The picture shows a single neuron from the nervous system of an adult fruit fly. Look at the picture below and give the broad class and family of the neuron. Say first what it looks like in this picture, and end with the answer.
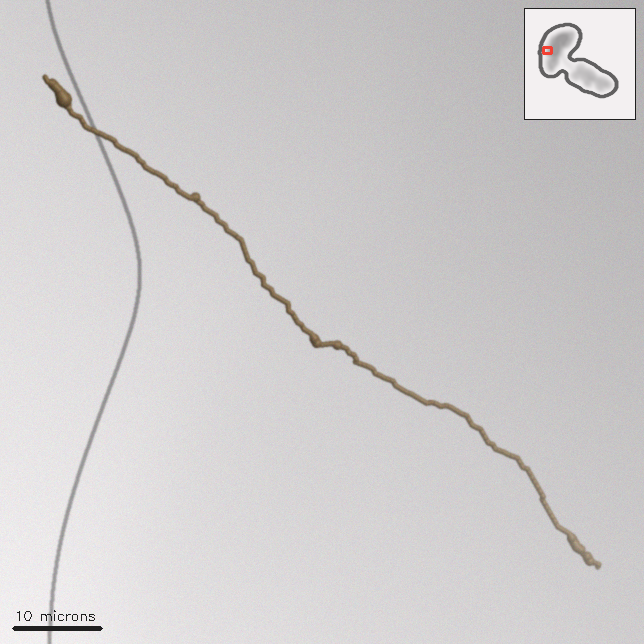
It is in the brain and does not reach the nerve cord. No cell body is drawn. By the scale bar it is about 65 microns wide in this view. Its broad class is sensory neuron entering the brain. Its family is called class mechanosensory.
